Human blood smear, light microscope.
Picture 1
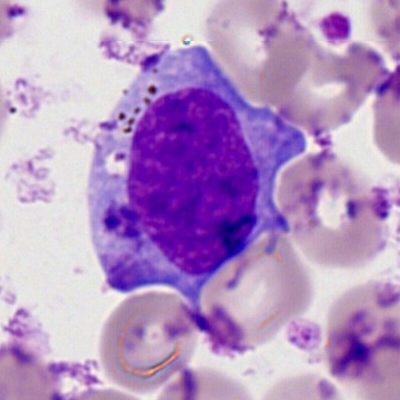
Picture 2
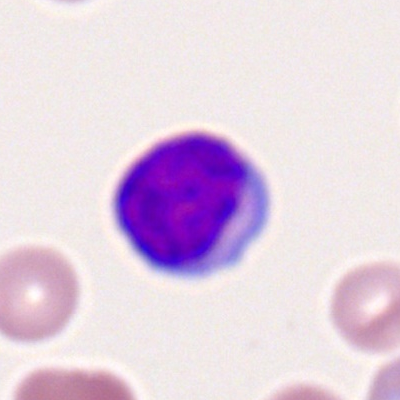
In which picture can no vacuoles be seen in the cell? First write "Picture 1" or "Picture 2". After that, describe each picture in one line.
Picture 2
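In picture 1: One small clear vacuole sits in the cytoplasm to the left of the nucleus.
In picture 2: No vacuoles are visible in the cell.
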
